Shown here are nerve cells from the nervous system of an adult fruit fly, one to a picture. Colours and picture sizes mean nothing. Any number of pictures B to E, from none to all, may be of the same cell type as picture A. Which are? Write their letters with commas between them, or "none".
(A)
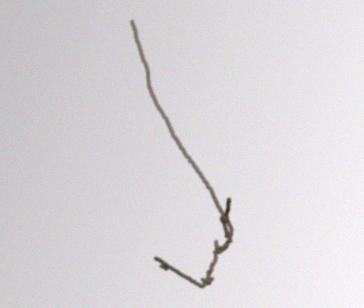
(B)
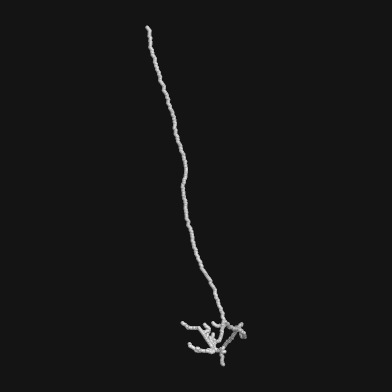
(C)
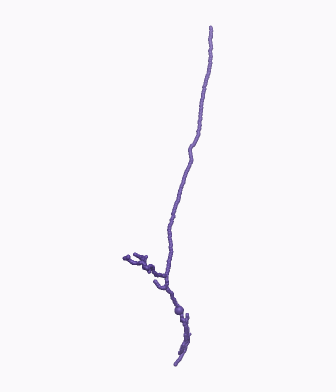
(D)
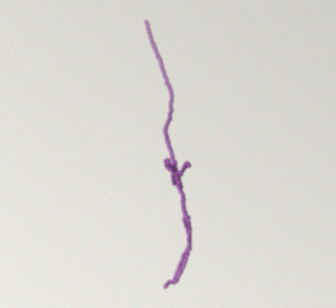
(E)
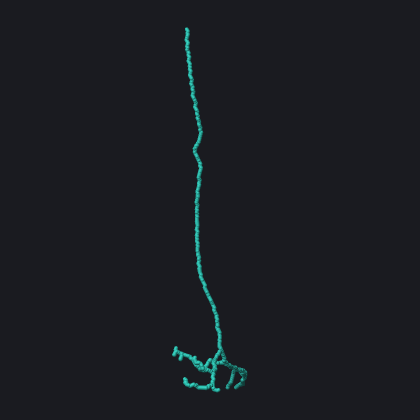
none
